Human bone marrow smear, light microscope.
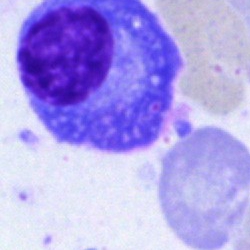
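Plasma cell. Its chromatin is dark purple and coarsely clumped. Abundant cytoplasm stains deep blue, with a paler zone lying against the right side of the nucleus. Many small, clear, round spots are scattered through the cytoplasm.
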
